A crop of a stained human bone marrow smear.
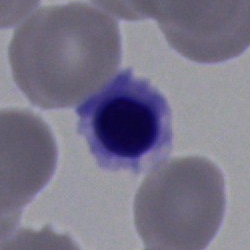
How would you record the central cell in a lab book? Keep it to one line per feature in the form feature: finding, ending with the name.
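Chromatin: very dark and dense, no pattern I can make out.
Nucleus: slightly off-centre, more cytoplasm on its upper left side.
Outline: irregular and ragged, small bumps around the edge.
Granules: none visible in the cytoplasm.
Name: erythroblast.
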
